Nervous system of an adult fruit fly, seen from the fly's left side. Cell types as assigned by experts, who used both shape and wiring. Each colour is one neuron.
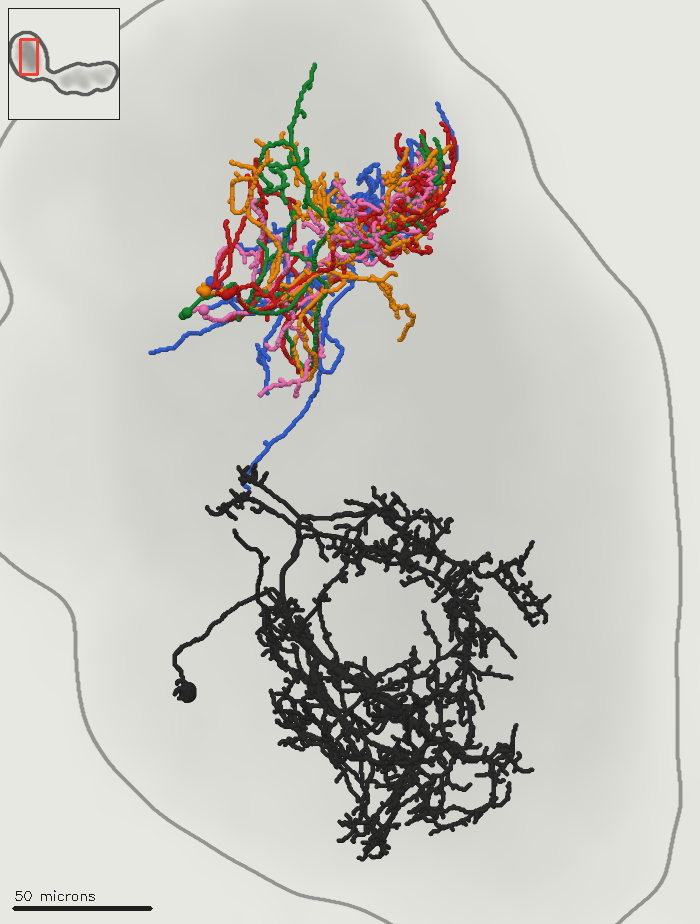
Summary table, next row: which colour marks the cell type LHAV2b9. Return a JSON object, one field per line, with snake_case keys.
{
 "colour": "blue"
}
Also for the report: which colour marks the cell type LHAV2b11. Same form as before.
{
 "colour": "orange"
}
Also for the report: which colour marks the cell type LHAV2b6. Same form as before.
{
 "colour": "red"
}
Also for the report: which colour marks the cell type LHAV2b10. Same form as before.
{
 "colour": "green"
}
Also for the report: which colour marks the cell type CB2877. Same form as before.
{
 "colour": "pink"
}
